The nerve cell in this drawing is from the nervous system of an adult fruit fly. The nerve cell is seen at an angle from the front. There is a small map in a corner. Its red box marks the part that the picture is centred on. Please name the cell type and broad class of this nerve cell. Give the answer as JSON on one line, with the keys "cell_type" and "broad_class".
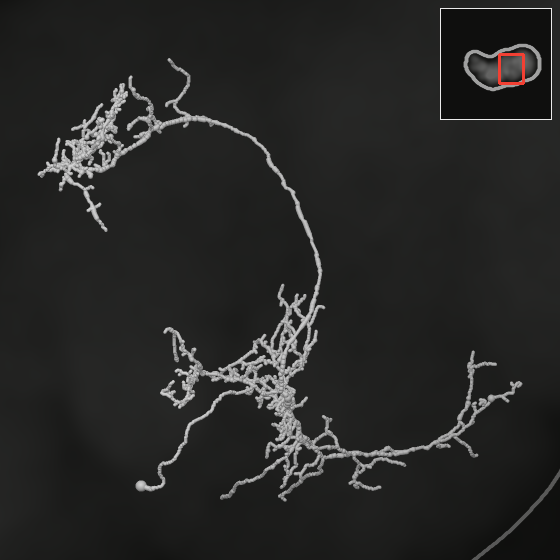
{"cell_type": "VES004", "broad_class": "central-brain intrinsic neuron"}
